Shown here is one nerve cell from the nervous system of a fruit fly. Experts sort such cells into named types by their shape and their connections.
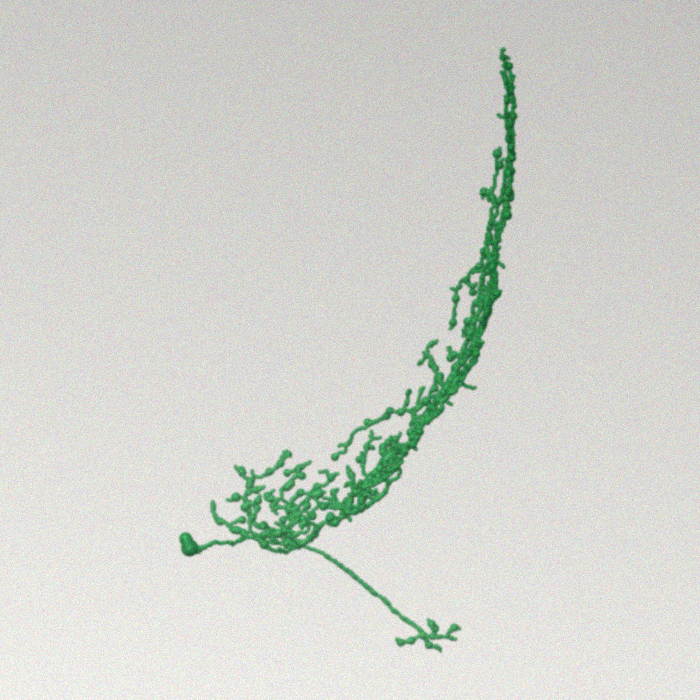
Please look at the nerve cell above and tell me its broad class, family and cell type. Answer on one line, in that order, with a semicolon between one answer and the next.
optic-lobe intrinsic neuron; Pm; Pm7_Li28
